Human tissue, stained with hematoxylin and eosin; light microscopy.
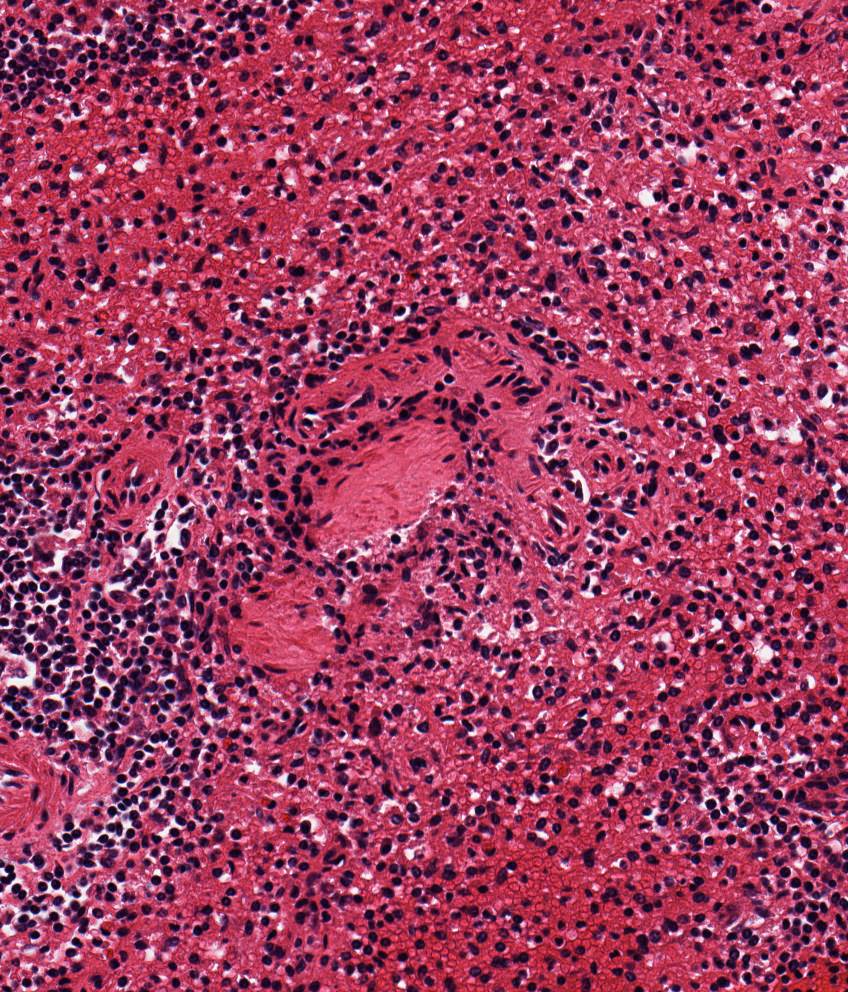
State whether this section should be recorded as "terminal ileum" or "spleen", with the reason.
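This is spleen. What decides it is that nowhere in the field is there any epithelium or gland. The lower left holds a dense sheet of small lymphocytes with round, dark nuclei and scant cytoplasm. Near the centre, elongated spindle-shaped nuclei wrap in concentric layers around two rounded masses of homogeneous pink material, the upper one larger.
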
